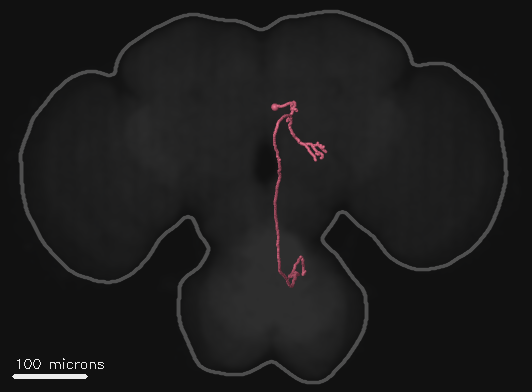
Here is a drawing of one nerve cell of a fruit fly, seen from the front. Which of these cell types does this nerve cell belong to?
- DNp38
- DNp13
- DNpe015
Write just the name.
DNpe015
